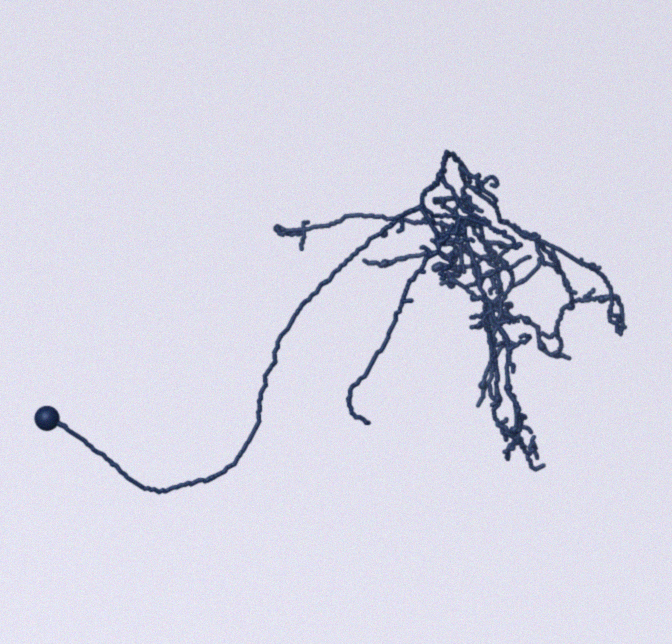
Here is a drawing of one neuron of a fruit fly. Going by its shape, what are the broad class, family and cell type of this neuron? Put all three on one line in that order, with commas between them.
central-brain intrinsic neuron, hemilineage SLPpl3, SLP344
